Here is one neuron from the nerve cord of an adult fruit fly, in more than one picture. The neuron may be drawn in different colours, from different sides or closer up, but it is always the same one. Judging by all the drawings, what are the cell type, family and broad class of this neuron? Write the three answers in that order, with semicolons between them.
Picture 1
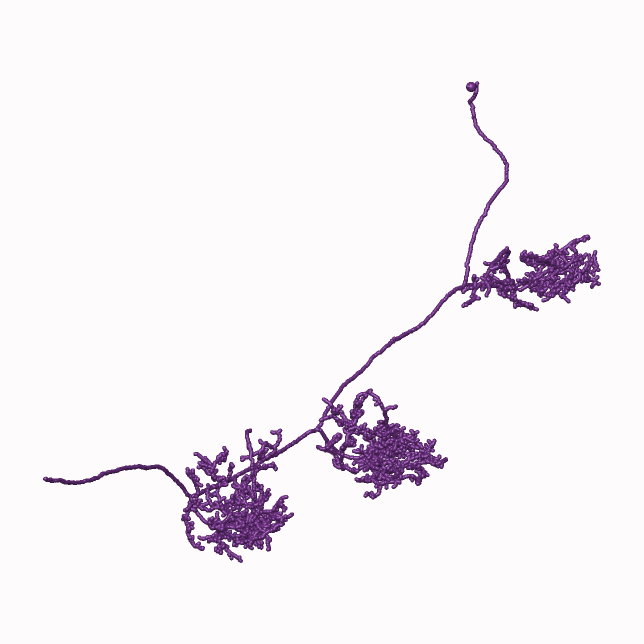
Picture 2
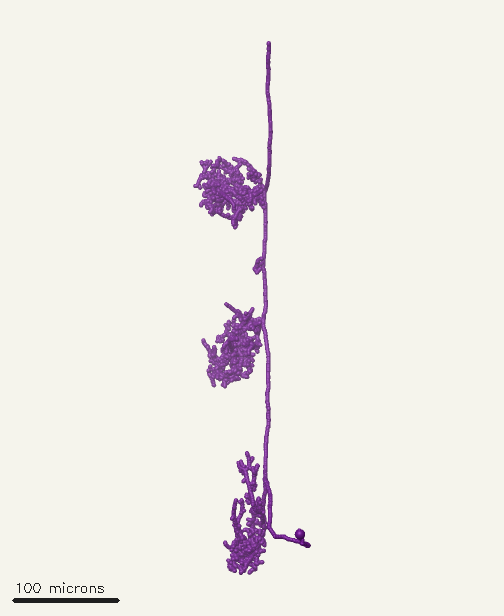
AN09B004; hemilineage 09B; ascending neuron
